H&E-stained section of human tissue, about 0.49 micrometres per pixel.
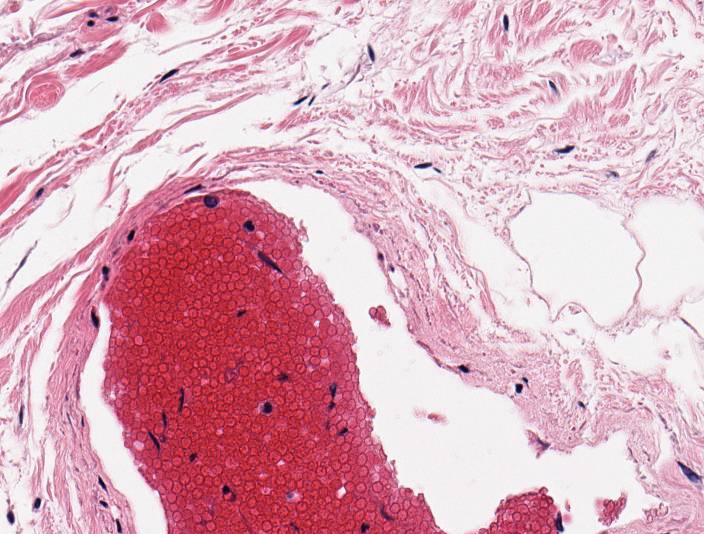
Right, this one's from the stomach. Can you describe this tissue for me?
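A large lumen fills the lower left, crammed with red blood cells: tightly packed, round, no nuclei, bright red. Scattered among them you'll spot a few small dark nuclei. The wall around it is thin, just wavy fibrous tissue, no thick muscular layer.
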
